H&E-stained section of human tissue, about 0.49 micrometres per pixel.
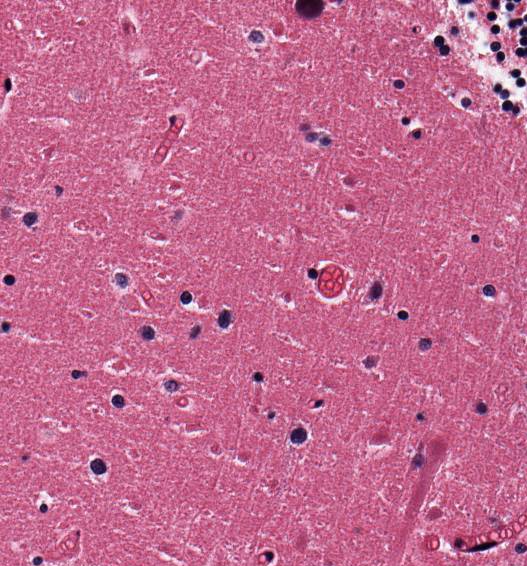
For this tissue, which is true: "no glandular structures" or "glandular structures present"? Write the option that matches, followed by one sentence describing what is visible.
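No glandular structures. Most of the field is a fine, finely fibrillar pink matrix with no glands, epithelium or fat.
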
